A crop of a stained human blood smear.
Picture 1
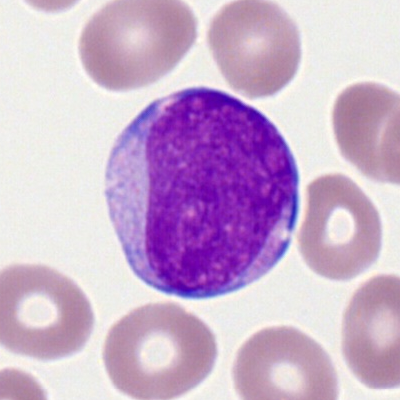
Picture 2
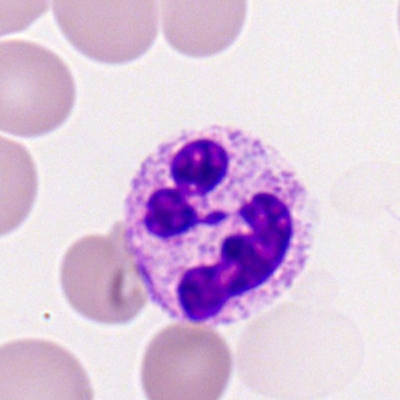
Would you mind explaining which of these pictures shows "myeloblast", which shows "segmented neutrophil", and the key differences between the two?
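Let's start with the names: picture 1 is a myeloblast, picture 2 a segmented neutrophil. Now look at the nucleus in picture 2: it is divided into several separate lobes, some joined by thin strands of nuclear material, and its chromatin is dark purple and coarsely clumped.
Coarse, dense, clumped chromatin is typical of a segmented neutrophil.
The cytoplasm tells them apart too: in the myeloblast it forms a pale crescent, mostly on the left side of the nucleus, with a deeper blue rim at its edge and only a few fine pinkish granules.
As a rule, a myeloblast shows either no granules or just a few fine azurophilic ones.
In the segmented neutrophil the cytoplasm is pale pink and filled with fine lilac-pink granules.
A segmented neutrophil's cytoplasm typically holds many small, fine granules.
The myeloblast has a round, smooth outline and no vacuoles, while the segmented neutrophil's outline is roughly round.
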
